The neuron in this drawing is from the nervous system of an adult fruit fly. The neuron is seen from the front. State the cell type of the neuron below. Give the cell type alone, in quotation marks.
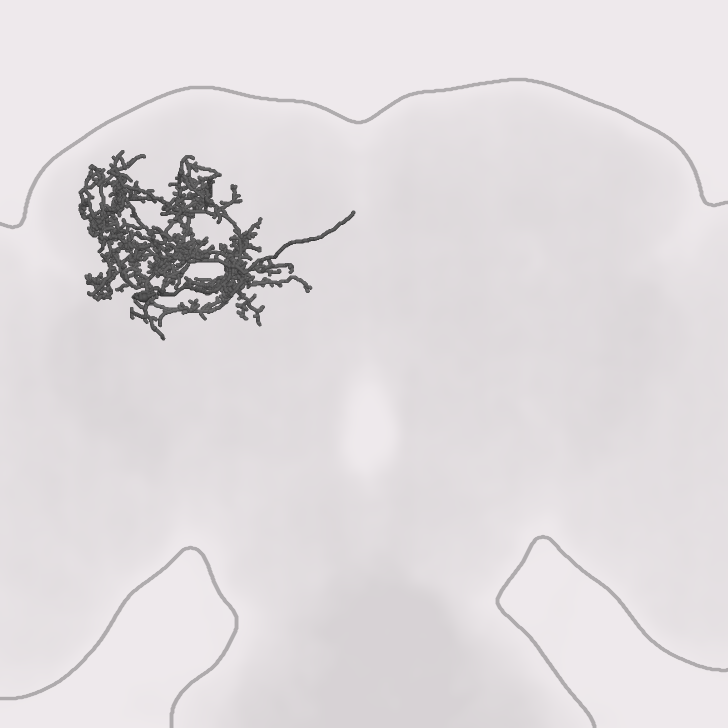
"SMP159"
